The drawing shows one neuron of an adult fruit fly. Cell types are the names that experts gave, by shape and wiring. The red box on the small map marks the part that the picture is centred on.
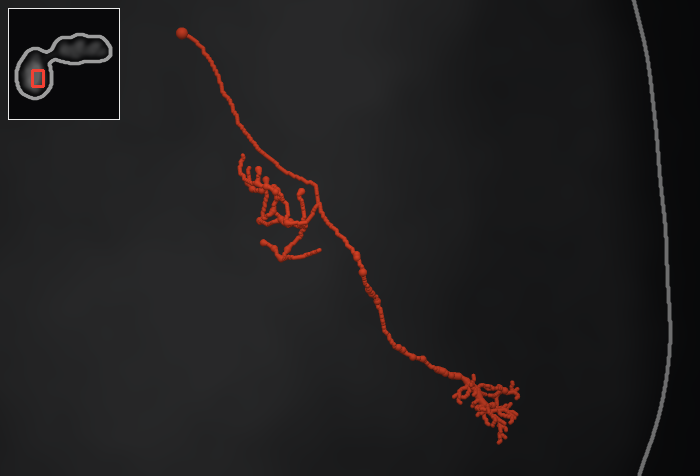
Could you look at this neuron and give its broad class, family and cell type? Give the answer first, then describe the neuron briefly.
This is a visual projection neuron. Its family is LC. The cell type is LC12. The cell body can be seen at the upper left of the picture. As drawn here it is about as wide as it is tall.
